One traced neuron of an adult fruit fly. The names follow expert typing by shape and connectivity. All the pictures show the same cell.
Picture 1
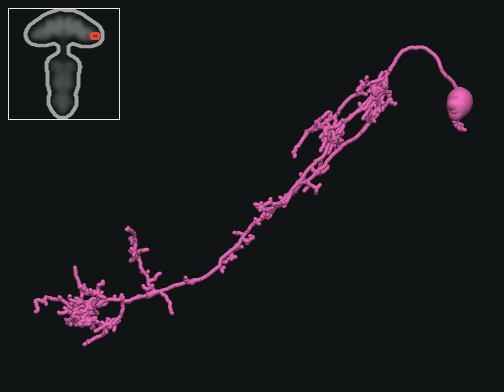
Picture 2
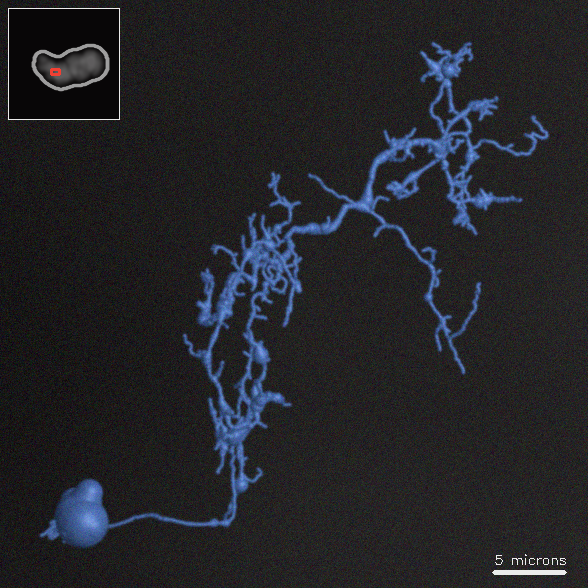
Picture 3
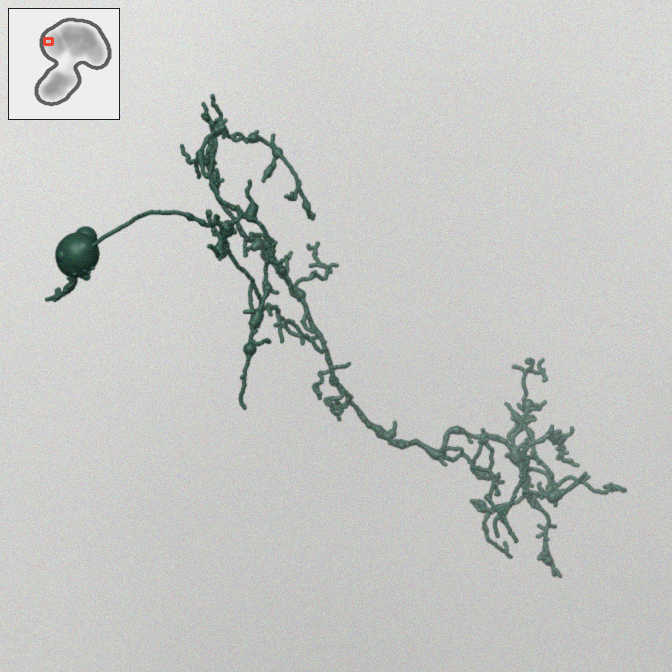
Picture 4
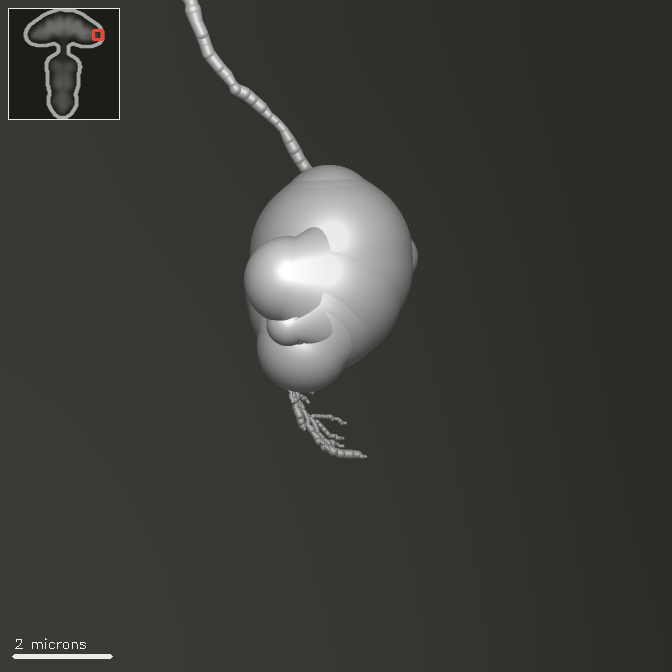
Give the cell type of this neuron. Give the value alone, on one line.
Mi2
